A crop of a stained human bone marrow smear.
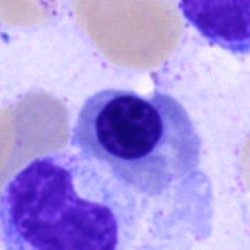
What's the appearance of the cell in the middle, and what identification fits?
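Nucleus first: no nucleoli are visible. Cytoplasm next: it is pale blue, plentiful compared with the size of the nucleus, and free of granules. Name last: this cell is an erythroblast.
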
